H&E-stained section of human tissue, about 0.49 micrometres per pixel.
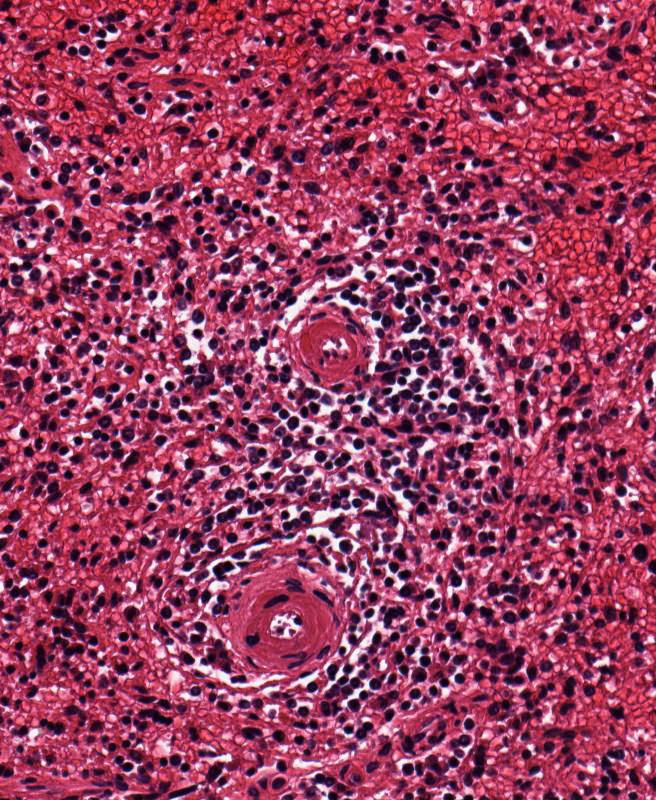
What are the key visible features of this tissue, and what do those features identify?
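Two small arteries with narrow lumens lie one above the other in the centre of the field. A dense collar of lymphocytes, with small round dark nuclei and scant cytoplasm, cuffs each artery. Around the lower artery the cells form concentric rings. This tissue is spleen.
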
